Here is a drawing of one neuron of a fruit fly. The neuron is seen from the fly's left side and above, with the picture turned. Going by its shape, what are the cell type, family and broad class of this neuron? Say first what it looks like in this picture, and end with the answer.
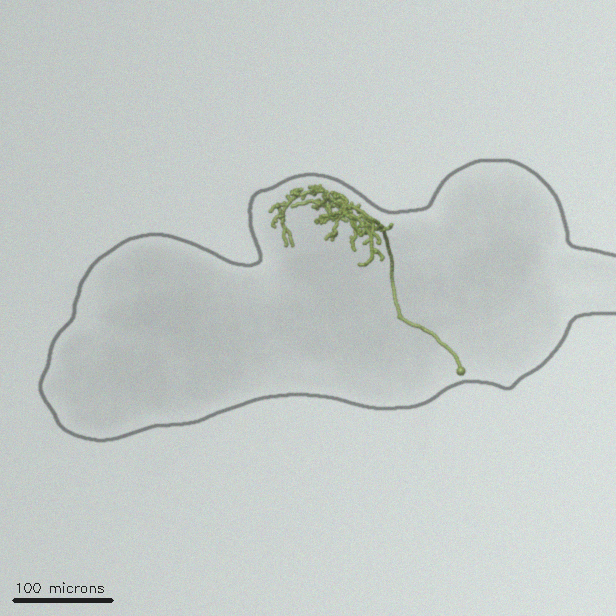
Its cell body lies on the right of the picture. From left to right in the picture it spans about 200 microns. The cell type is IN01A067. The family is hemilineage 01A. It is a nerve-cord intrinsic neuron.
